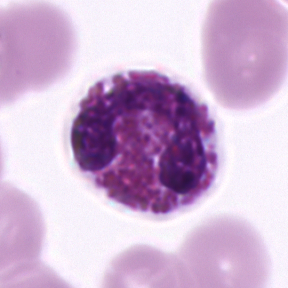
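Eosinophil, the cell in the middle of this blood smear. Notice its round outline, free of any projections. The nucleus has two lobes on opposite sides of the cell, with no nucleoli showing. Its granules spread evenly right out to the cell's edge.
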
